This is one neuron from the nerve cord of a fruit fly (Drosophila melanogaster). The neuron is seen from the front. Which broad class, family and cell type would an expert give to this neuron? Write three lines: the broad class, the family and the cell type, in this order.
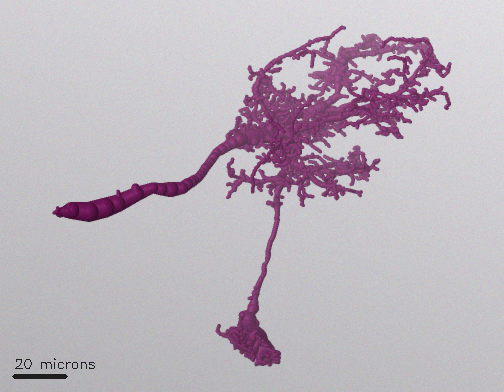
motor neuron of the nerve cord
hemilineage 16B
b2 MN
